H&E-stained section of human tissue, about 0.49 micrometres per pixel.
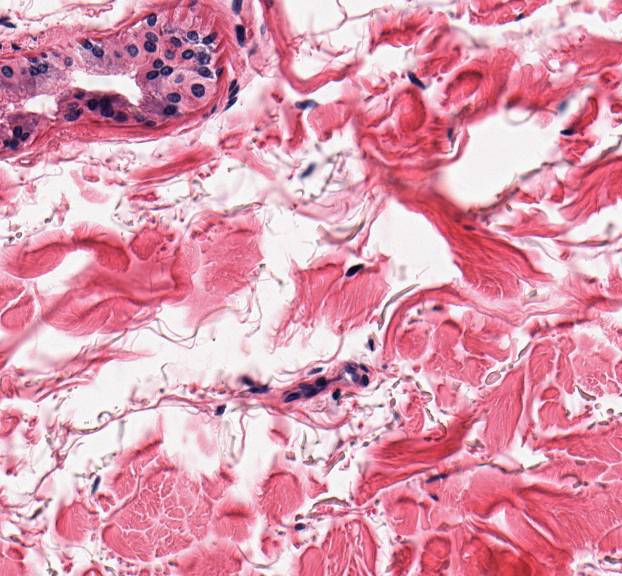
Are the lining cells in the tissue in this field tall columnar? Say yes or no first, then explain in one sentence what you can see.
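No. The duct lining cells are cuboidal with round nuclei and purplish-pink cytoplasm.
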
